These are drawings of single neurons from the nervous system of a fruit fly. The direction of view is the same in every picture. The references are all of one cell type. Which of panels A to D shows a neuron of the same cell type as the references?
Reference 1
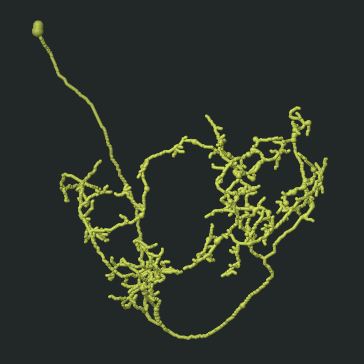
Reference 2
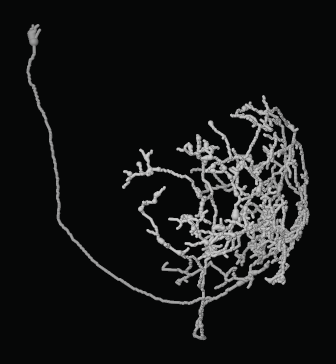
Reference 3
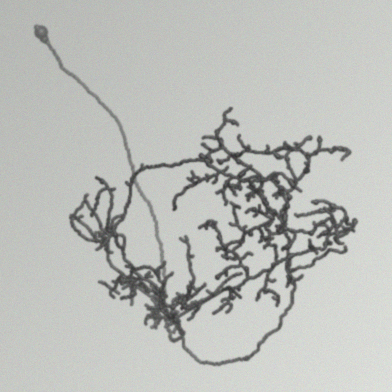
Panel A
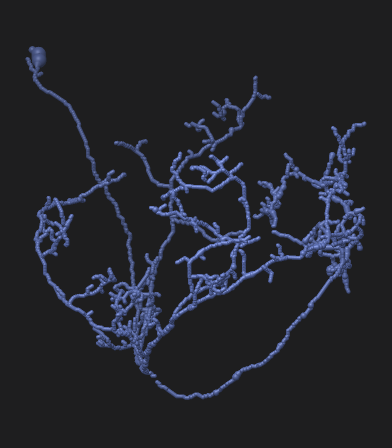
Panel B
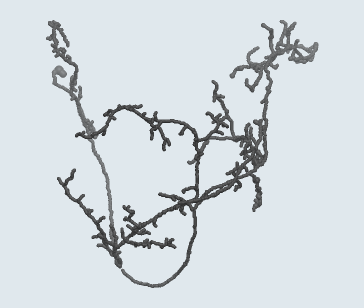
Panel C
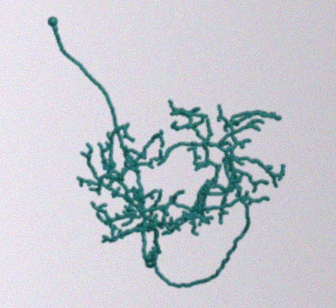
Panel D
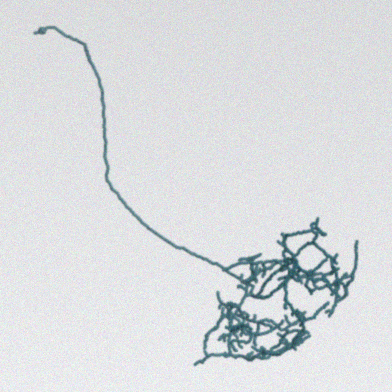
C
